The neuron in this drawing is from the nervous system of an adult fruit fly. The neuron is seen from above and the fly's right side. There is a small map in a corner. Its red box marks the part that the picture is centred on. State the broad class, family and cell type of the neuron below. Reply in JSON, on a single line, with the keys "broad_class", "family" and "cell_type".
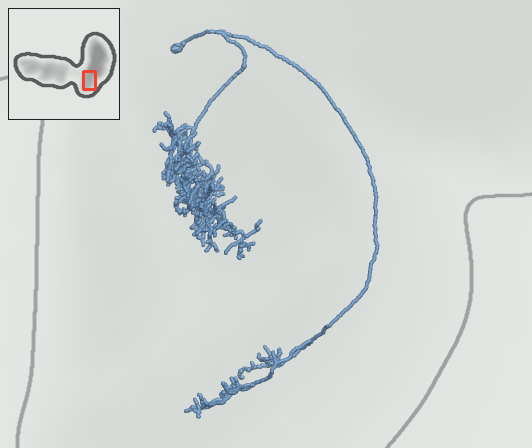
{"broad_class": "optic-lobe intrinsic neuron", "family": "MeLo", "cell_type": "MeLo12"}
